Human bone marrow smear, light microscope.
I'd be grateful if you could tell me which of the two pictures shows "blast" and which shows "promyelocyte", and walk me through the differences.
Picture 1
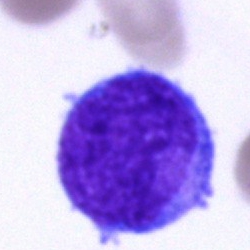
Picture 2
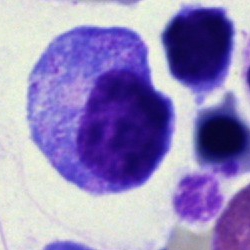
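Picture 1 shows a blast, and picture 2 shows a promyelocyte. First, the outline: the blast is round and carries small fine projections, clearest along its lower edge, while the promyelocyte's outline is smooth and roughly round. Second, the amount of cytoplasm: the blast shows only a thin crescent at its lower right edge, whereas the promyelocyte has plentiful cytoplasm forming a wide band on its left side. Third, the colour of that cytoplasm: a paler blue in the blast, a pale bluish-lilac in the promyelocyte.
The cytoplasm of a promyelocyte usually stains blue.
Fourth, the position of the nucleus: in the promyelocyte it sits off-centre toward the right.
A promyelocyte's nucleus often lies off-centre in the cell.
Last, the surroundings and contents: no granules are seen in the blast's cytoplasm, and smaller, darker-staining cells lie just to the right of the promyelocyte without touching it.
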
